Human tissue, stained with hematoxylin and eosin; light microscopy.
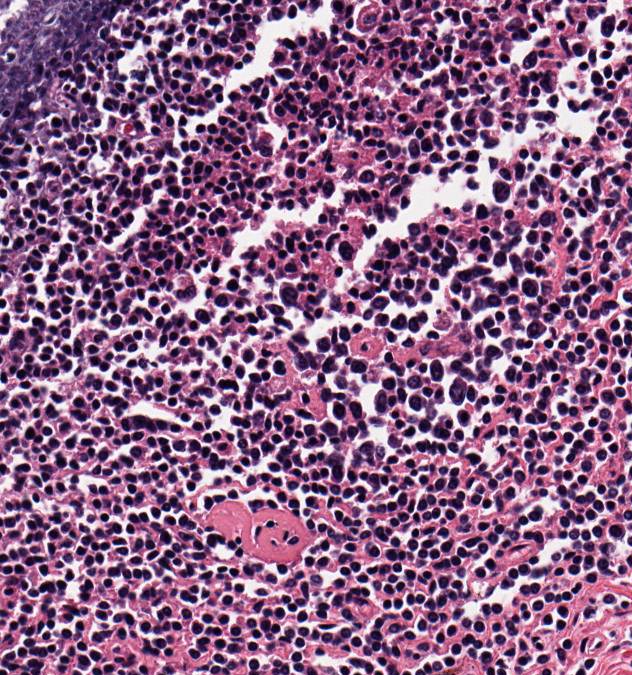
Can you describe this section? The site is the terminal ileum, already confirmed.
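You'll see densely packed small round cells with dark nuclei filling nearly the whole field in diffuse sheets. Most are lymphocytes, each a round, dark nucleus with very little cytoplasm around it. Here and there among them you'll find larger cells with paler nuclei and pink cytoplasm. In the bottom right corner, notice wavy pink collagen fibres.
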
